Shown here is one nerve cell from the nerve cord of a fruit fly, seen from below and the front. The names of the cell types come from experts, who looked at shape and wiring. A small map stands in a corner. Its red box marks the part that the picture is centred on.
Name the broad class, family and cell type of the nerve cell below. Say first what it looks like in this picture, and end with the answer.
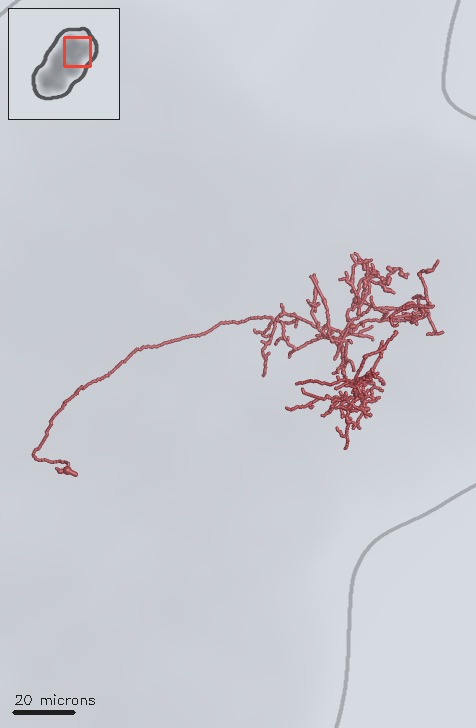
By the scale bar it is about 140 microns wide in this view. Dozens of branch ends can be seen. This is a nerve-cord intrinsic neuron. Its family is hemilineage 12B. Its cell type is IN12B062.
